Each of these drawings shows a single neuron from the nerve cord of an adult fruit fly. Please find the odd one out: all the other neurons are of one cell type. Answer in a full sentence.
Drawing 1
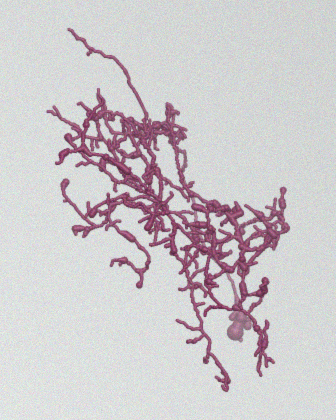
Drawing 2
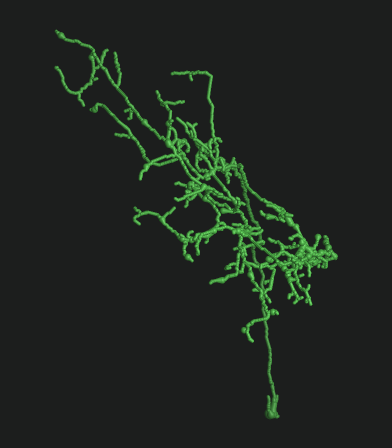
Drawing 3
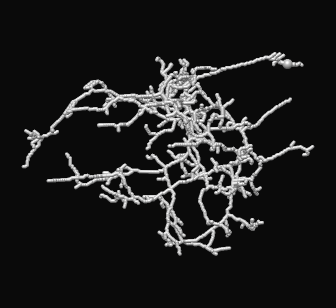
The neuron in drawing 3 is of another cell type than the rest.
